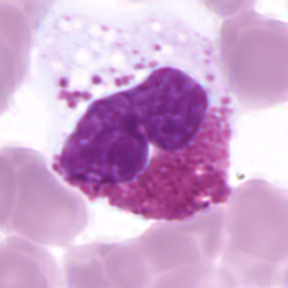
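Eosinophil, the nucleated cell at the centre of a stained peripheral blood smear. Its chromatin is condensed and dark purple. Many coarse, round, red-pink granules fill the cytoplasm and are packed most densely below and to the right of the nucleus. Between the granules the cytoplasm is pale, nearly colourless.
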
